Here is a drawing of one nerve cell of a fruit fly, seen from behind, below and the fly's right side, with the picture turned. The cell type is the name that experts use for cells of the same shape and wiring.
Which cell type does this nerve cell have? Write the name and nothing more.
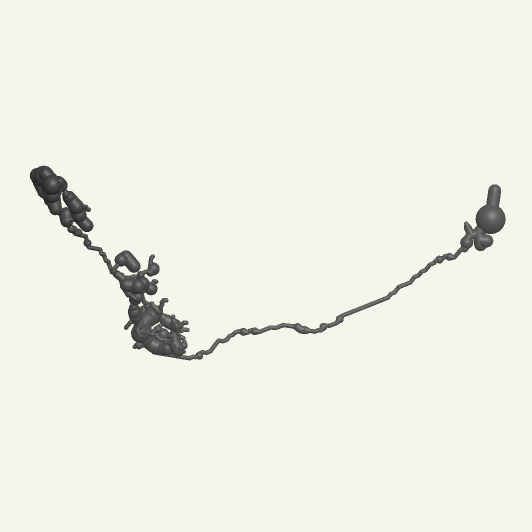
Mi1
